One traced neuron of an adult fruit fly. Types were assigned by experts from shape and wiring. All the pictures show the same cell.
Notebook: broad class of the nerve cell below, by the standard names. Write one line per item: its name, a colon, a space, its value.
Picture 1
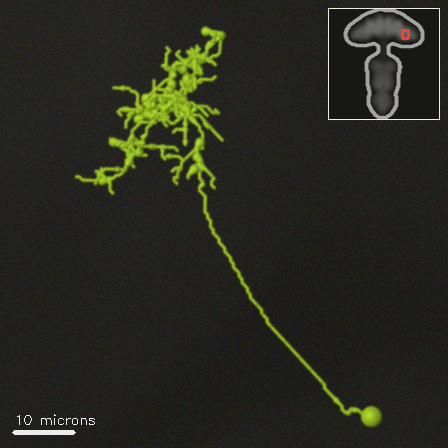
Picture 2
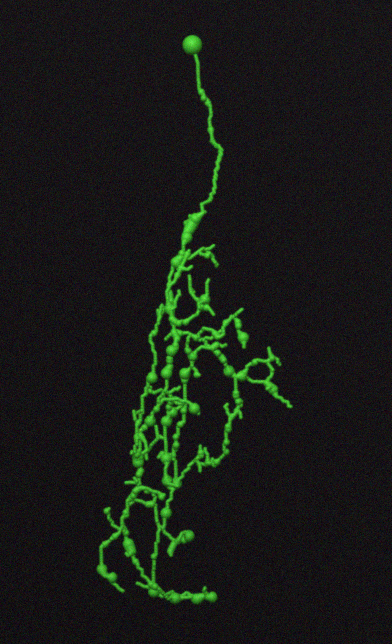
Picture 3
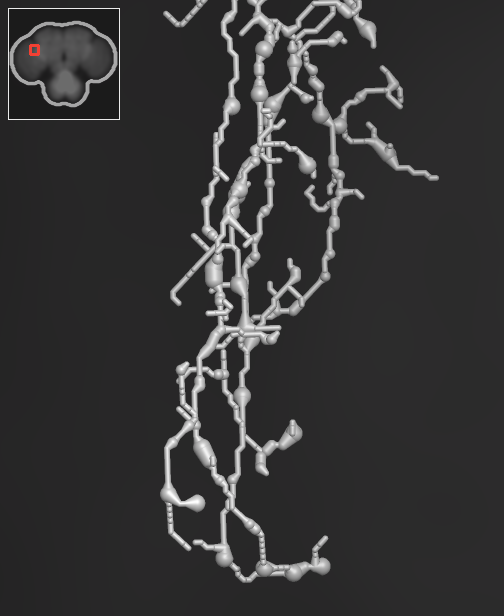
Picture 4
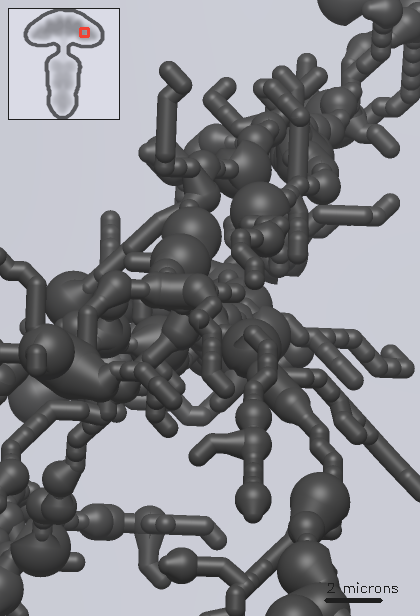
broad class: optic-lobe intrinsic neuron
